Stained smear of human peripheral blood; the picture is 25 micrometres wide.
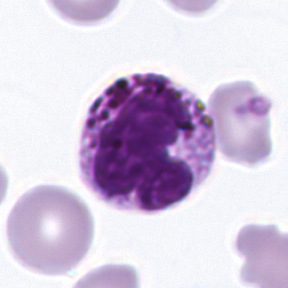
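Basophil with a round, smooth outline. No nucleoli are visible in its nucleus. Coarse dark blue-black granules lie mostly along the upper and left edge, while fine pinkish granules speckle the cytoplasm between them.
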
